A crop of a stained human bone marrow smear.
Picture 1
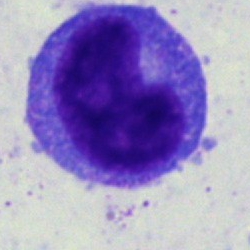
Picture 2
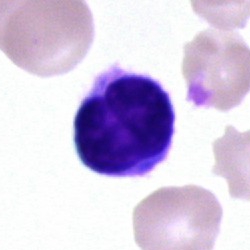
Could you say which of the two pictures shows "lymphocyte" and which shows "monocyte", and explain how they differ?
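First, identity: the monocyte is in picture 1 and the lymphocyte in picture 2. Second, nuclear shape: in picture 1 the nucleus is deeply indented on its upper right side, giving it a kidney-like shape, while in picture 2 the nucleus fills nearly the whole of a roughly round cell.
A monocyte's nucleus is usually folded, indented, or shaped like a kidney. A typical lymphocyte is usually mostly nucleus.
Third, chromatin: both cells have dense chromatin that stains dark purple, and in the monocyte it has patchy darker areas. Fourth, nucleoli: none can be seen in either nucleus. Fifth, cytoplasm: the monocyte has a moderate rim of blue-lavender cytoplasm, with a paler patch sitting in the nuclear indentation at the upper right, whereas the lymphocyte has only a scant pale lilac rim with a ragged, frayed edge at the upper left.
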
